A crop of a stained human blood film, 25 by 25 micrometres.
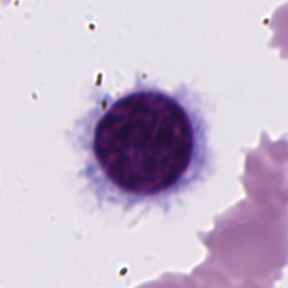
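Hairy cell, centre of this stained peripheral blood smear, its outline fringed all around with fine, hair-like cytoplasmic projections. The chromatin is dense throughout the nucleus, and you won't spot any nucleoli. The cytoplasm shows no granules.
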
